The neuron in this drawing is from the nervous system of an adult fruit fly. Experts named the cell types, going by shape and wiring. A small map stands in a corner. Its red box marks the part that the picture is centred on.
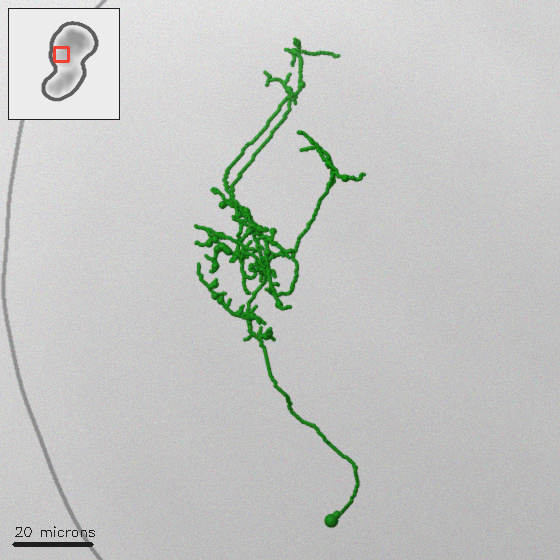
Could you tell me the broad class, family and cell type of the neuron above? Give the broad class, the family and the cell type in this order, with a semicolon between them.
optic-lobe intrinsic neuron; Y; Y12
